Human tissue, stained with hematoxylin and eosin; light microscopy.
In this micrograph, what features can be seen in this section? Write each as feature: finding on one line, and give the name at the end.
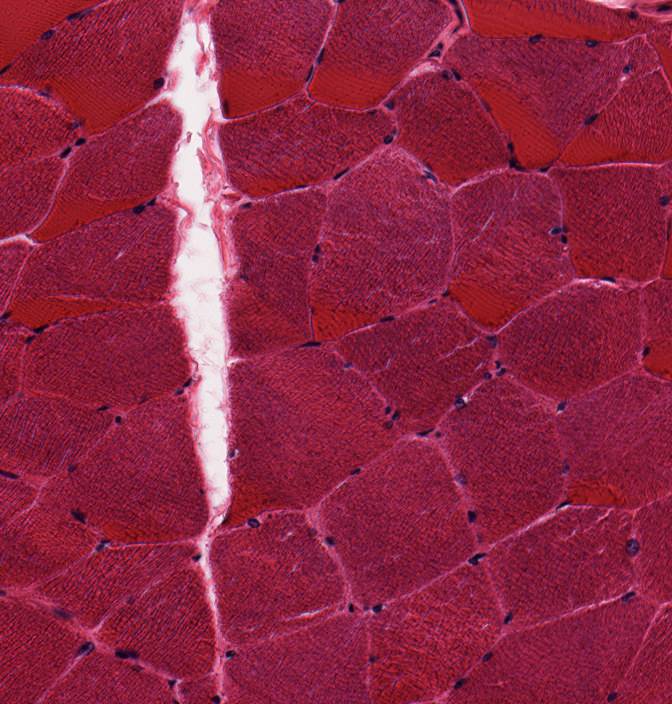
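Nuclei: small, dark, flattened, at fibre edges, not within
Fibre size: broadly similar, no groups of small shrunken fibres
Cleft: narrow, white, vertical through left third, wispy pink strands
Fat: no fat cells among fibres
Tissue: skeletal muscle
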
